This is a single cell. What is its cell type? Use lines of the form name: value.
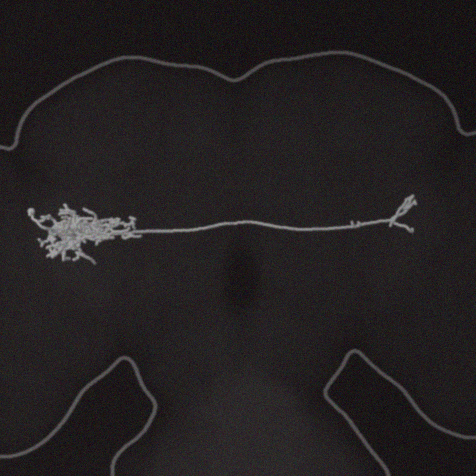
cell type: CB1109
